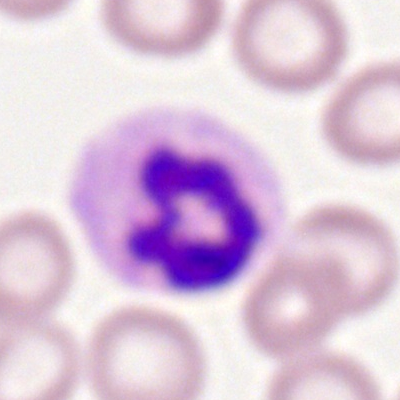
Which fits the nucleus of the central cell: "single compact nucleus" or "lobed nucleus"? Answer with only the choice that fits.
Lobed nucleus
